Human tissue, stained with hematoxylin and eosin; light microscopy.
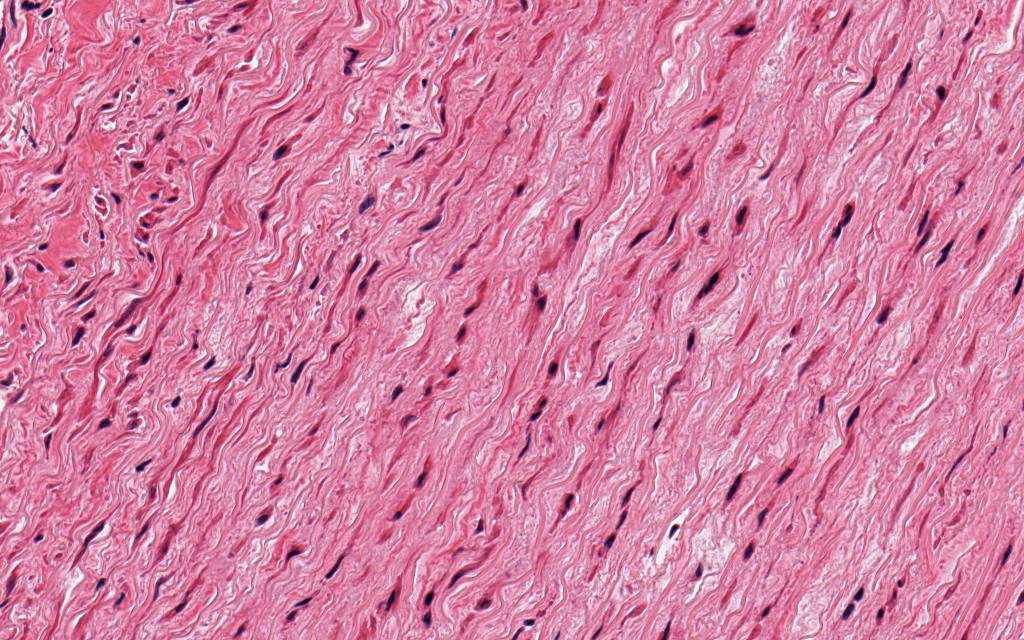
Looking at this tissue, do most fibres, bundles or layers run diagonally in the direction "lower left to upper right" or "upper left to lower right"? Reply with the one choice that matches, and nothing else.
Lower left to upper right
